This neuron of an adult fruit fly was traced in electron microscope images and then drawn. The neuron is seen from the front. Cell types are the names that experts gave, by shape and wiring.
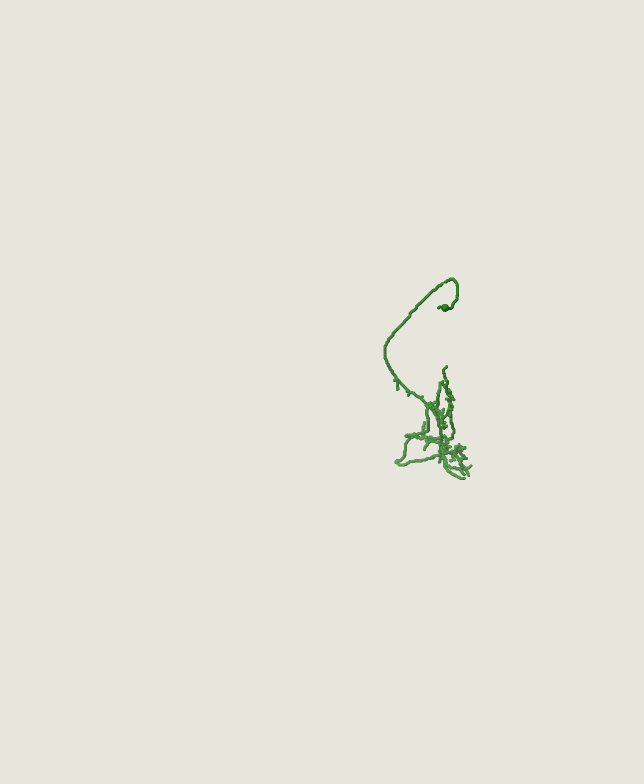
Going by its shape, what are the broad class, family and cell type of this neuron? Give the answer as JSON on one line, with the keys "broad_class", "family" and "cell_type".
{"broad_class": "central-brain intrinsic neuron", "family": "hemilineage AOTUv1_ventral", "cell_type": "WED002"}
